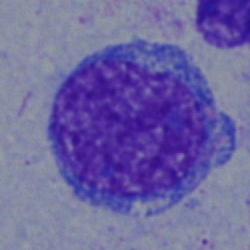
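Blast, the central cell. Its chromatin is finely granular and purple, with scattered small pale spots. The cytoplasm stains blue and contains no granules. At the top-right corner, part of another purple-stained cell is included.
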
